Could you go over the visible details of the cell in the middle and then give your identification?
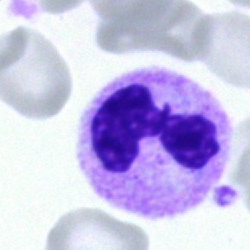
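Start with the edge: the outline is round and smooth. Now the nucleus, where the chromatin is dense, dark purple and clumped. Look closely and you will find no nucleoli in it. This cell is a segmented neutrophil.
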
